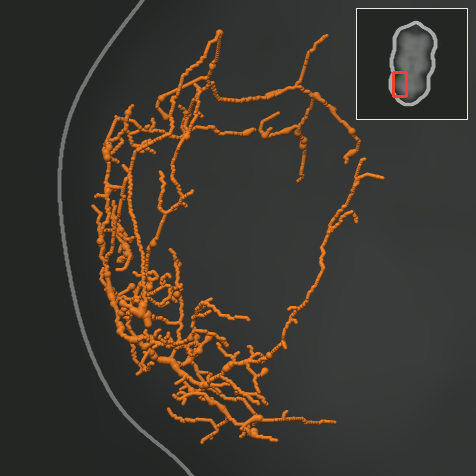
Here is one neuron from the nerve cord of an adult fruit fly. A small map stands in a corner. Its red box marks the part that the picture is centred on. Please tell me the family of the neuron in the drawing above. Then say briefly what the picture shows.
The family is hemilineage 16B. It is a nerve-cord intrinsic neuron. Dozens of branch ends can be seen. In this view it is taller than it is wide.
